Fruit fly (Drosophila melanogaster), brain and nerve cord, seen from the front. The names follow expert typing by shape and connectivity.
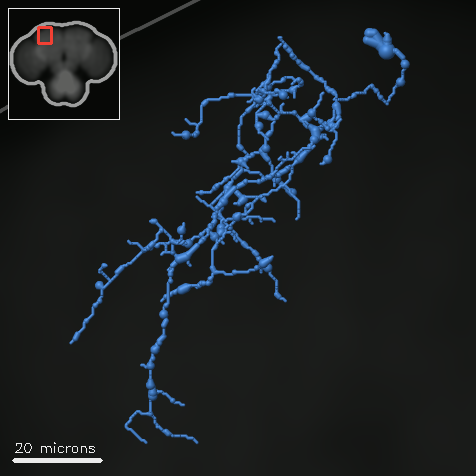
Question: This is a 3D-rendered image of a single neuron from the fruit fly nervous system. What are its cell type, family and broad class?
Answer: SLP287; hemilineage SLPpm1; central-brain intrinsic neuron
